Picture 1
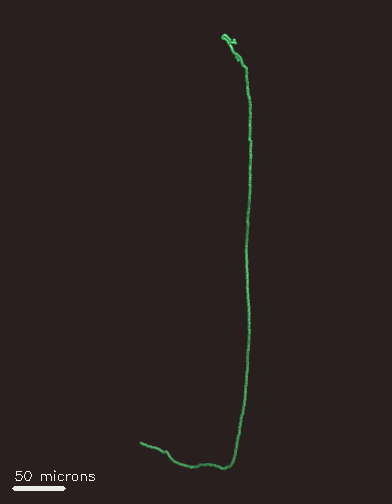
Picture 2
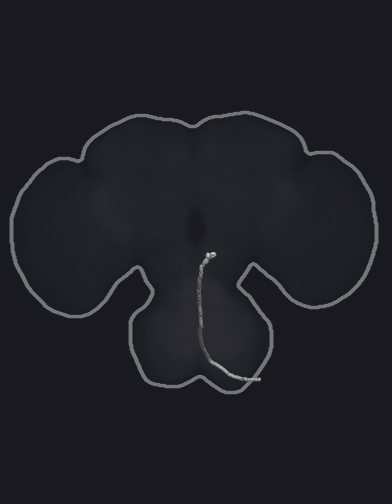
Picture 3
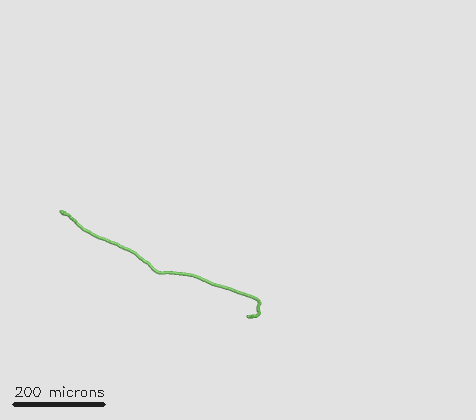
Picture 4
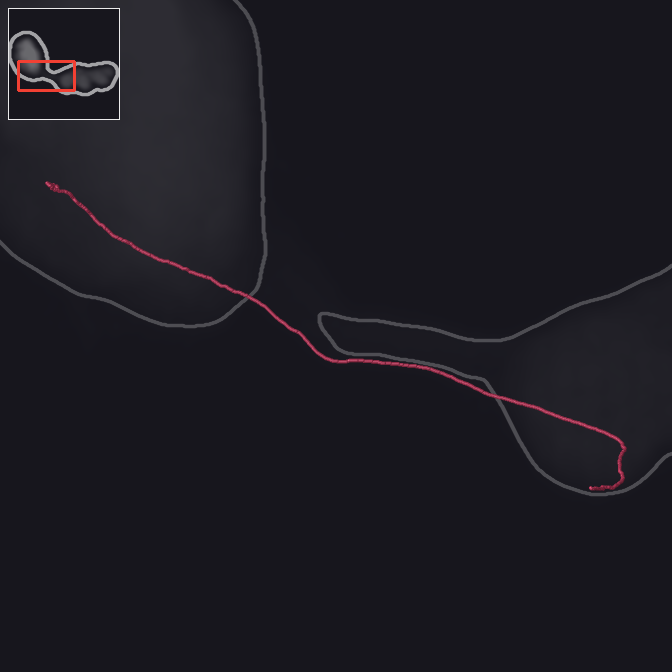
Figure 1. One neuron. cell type: LgAG1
